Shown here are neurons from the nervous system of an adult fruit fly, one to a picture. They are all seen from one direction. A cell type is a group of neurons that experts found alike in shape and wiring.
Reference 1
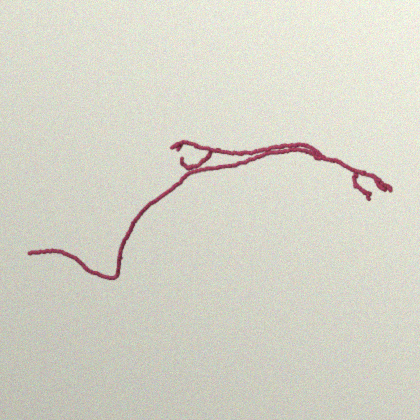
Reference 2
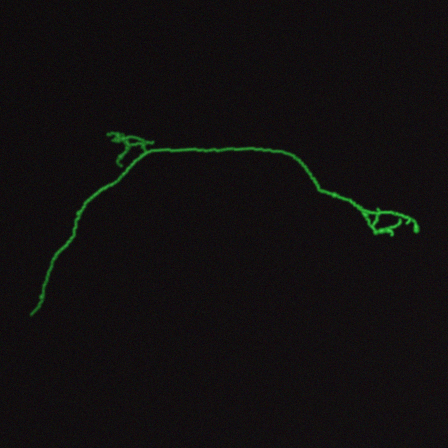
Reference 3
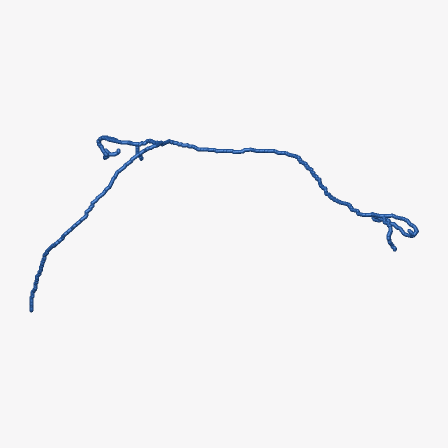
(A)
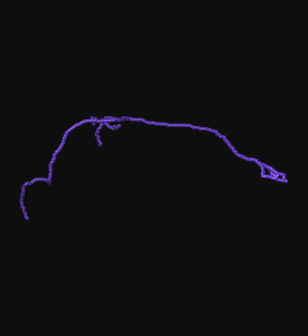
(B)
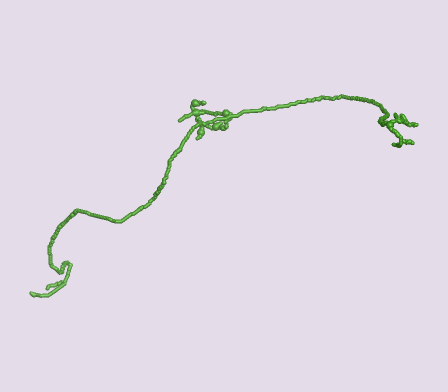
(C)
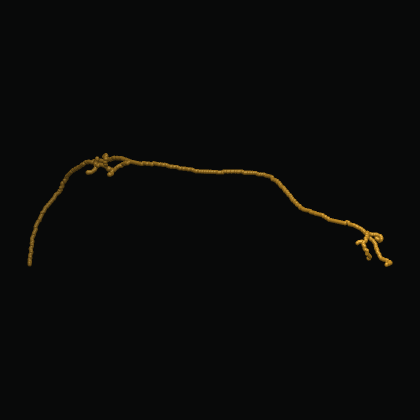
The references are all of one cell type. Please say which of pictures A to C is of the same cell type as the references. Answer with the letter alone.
A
